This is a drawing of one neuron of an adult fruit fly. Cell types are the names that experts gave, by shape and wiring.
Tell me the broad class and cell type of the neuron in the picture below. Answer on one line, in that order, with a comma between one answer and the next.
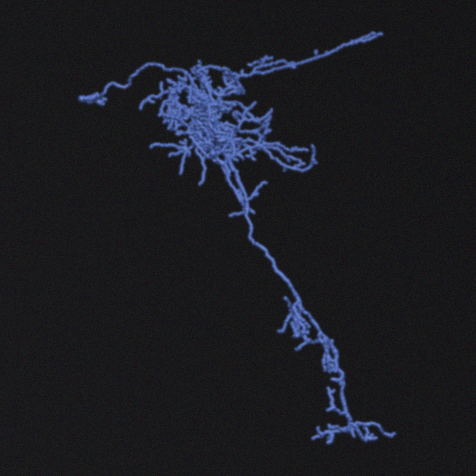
central-brain intrinsic neuron, LAL075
